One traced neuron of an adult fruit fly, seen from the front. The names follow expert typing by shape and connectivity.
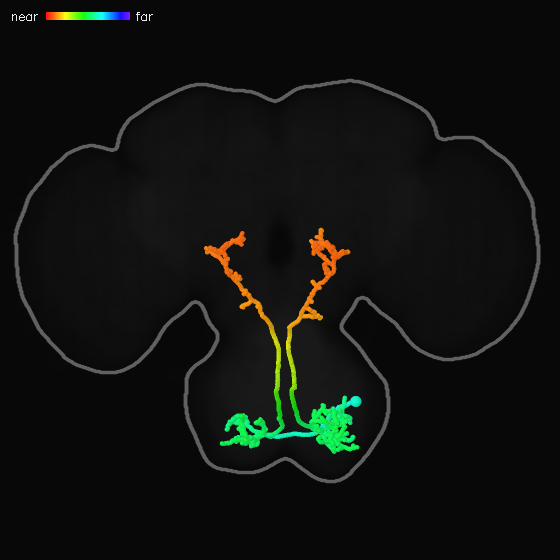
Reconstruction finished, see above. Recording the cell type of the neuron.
AN09B026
